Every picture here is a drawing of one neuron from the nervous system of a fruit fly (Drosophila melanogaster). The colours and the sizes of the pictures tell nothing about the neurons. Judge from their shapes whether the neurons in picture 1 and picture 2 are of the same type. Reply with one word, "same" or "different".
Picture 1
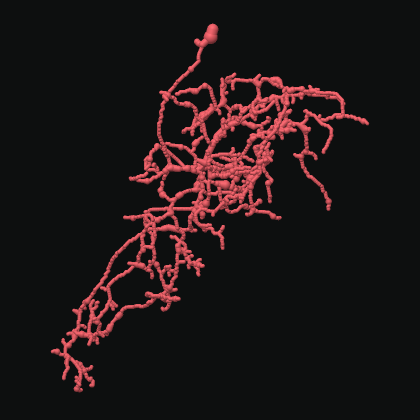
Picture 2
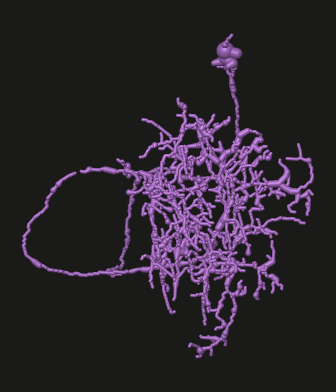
different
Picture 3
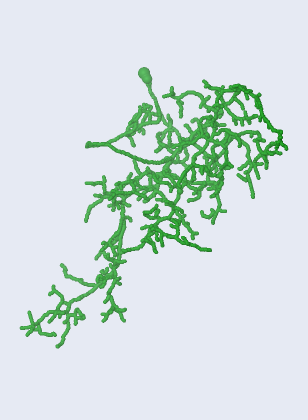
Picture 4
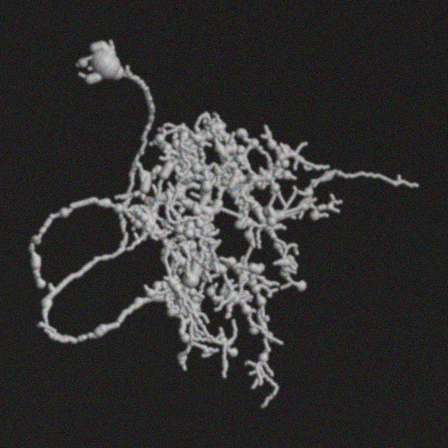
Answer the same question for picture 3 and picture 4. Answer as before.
different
